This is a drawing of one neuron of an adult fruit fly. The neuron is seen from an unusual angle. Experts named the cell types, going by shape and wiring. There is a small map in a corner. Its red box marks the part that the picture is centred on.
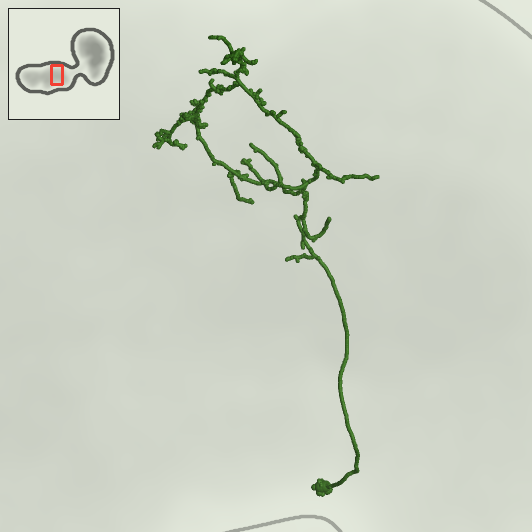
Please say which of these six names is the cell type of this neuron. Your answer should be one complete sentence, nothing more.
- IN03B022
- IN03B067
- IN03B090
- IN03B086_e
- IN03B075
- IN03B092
The cell type of this neuron is IN03B086_e.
